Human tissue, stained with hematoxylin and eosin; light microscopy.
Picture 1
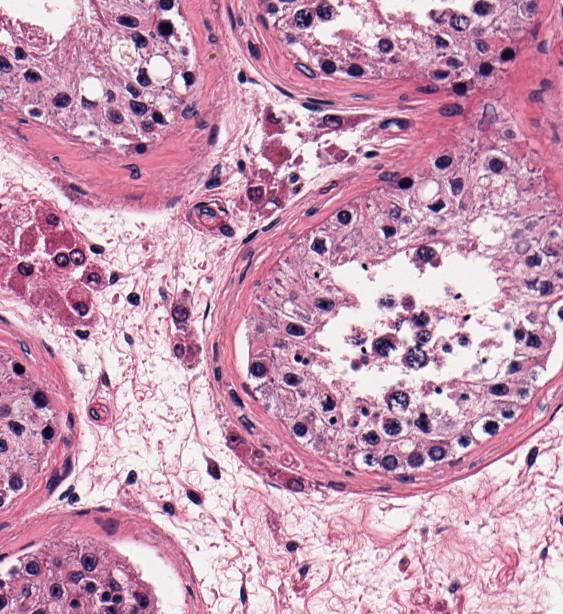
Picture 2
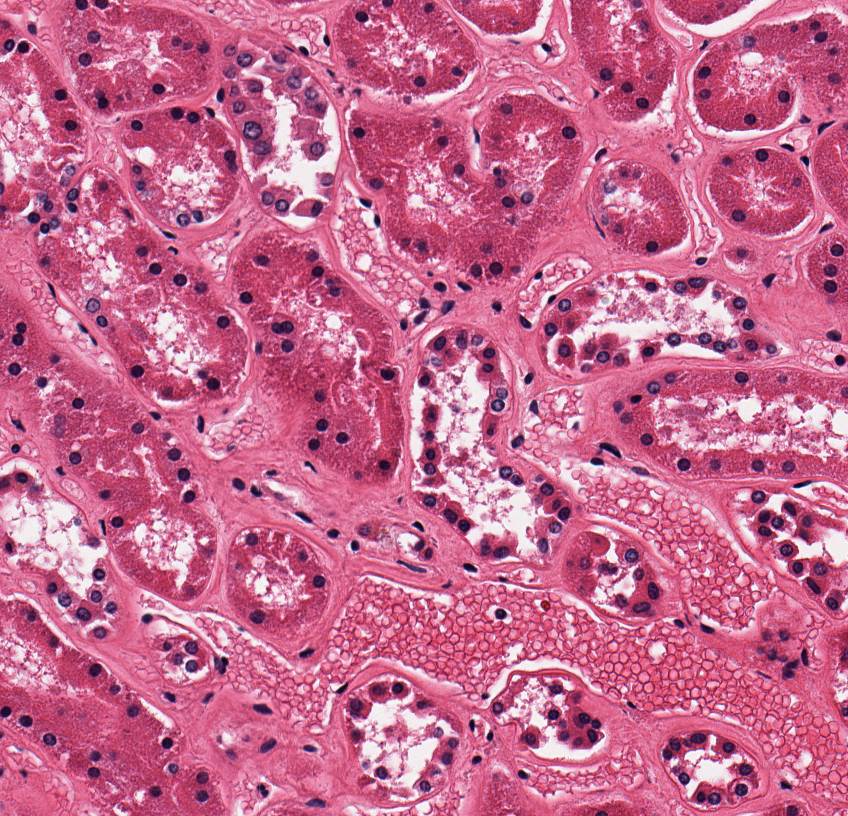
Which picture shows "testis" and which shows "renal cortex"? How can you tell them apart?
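Testis is shown in picture 1, renal cortex in picture 2. The testis is made of rounded tubules cut across, each ringed by a thick band of pink, glassy connective tissue with flattened, spindle-shaped dark nuclei along its curve. Clusters of Leydig cells with abundant pink cytoplasm and round nuclei lie between tubules. Most renal cortex tubules have a single layer of cuboidal to low columnar cells with deeply eosinophilic, granular cytoplasm and one round dark nucleus each. A minority, such as the central one, have smaller, paler cells with more crowded nuclei.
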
